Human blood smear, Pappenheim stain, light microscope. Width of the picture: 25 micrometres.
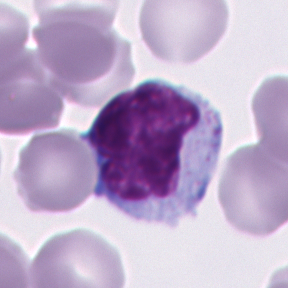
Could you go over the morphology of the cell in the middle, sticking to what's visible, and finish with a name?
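Begin with the outline: it is irregular and somewhat angular rather than smoothly round, and the cell is about 13 micrometres across. The nucleus lies toward the upper left and fills about 60% of the cell; its chromatin is dark purple, with paler strands running through it. That leaves the widest band of cytoplasm on the right side, where fine purplish specks are scattered. All of this belongs to a typical lymphocyte.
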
